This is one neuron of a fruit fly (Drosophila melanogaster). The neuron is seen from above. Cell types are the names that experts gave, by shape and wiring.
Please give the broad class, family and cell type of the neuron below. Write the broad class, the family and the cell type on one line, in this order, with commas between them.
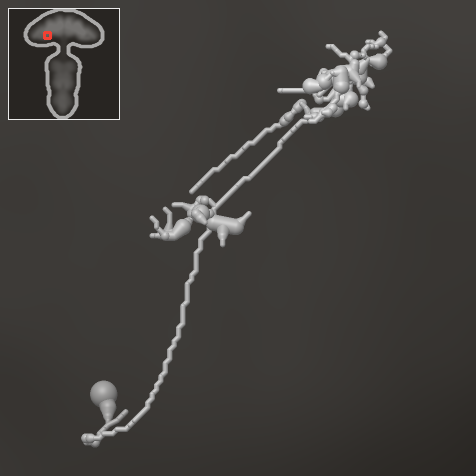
optic-lobe intrinsic neuron, T, T5a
